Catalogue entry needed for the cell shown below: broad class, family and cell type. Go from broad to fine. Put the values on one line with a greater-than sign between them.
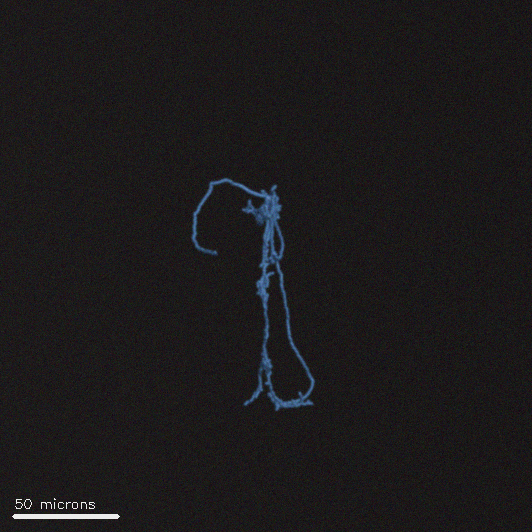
ascending neuron > hemilineage 27X > AN27X018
